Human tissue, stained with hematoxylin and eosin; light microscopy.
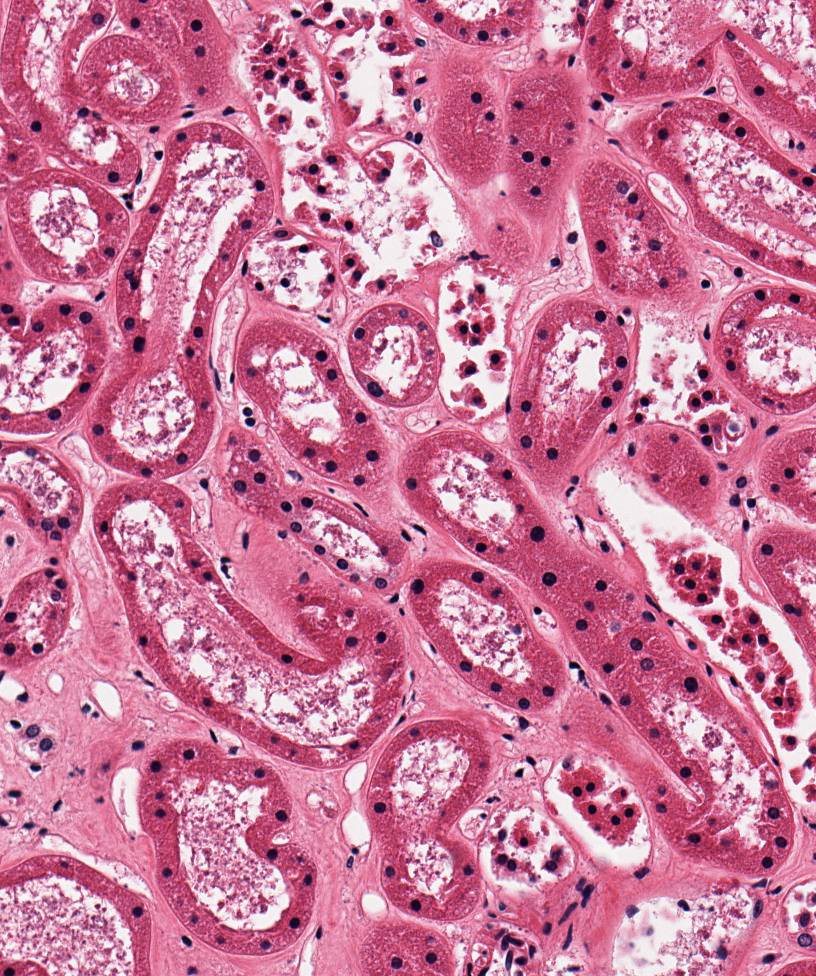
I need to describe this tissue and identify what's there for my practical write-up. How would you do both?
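Closely packed tubules in round, oval and elongated profiles make up almost the entire field. Lining: single layer of cuboidal cells; nuclei round, dark, central; cytoplasm deeply eosinophilic, finely granular. Interstitium scant, pale pink, occasional elongated nuclei. Renal cortex.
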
